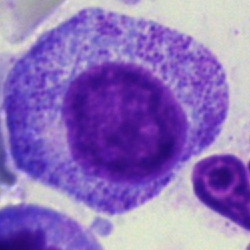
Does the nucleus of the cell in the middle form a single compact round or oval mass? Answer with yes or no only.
Yes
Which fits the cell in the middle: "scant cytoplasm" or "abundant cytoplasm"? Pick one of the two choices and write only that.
Abundant cytoplasm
